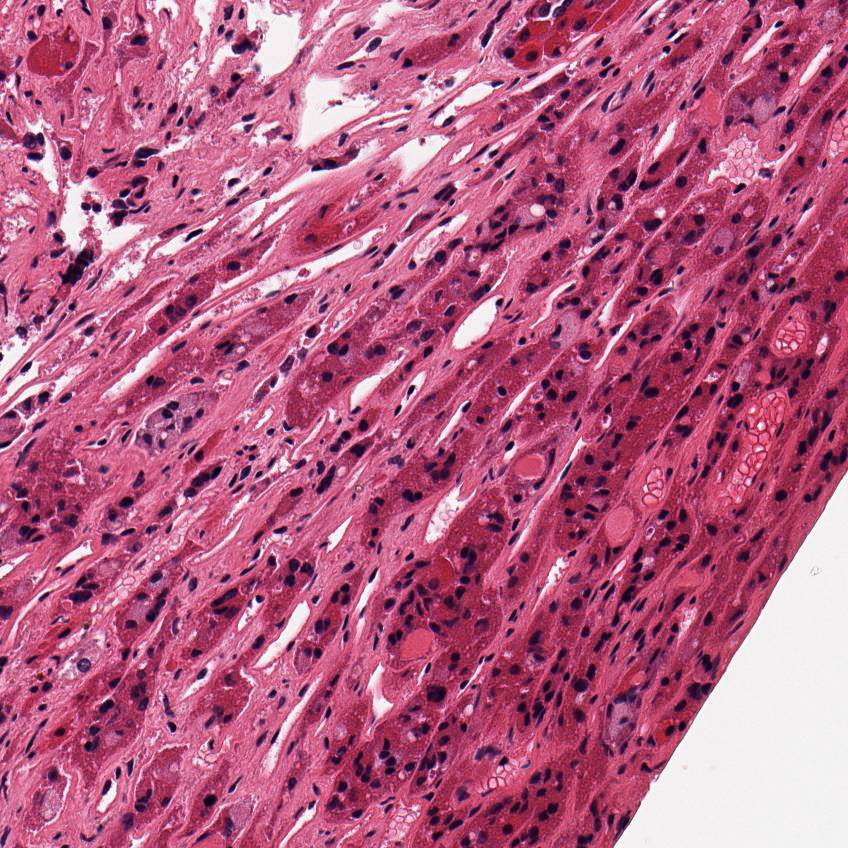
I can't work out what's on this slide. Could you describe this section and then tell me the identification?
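Round glassy pink globules scattered among cells, centre and right. Small vessels packed with red blood cells near right tissue edge. Upper left looser than dense cellular right: wider empty clefts, paler fibrillary material. Tissue ends at straight edge; empty slide in lower right corner. Tissue: pituitary.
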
